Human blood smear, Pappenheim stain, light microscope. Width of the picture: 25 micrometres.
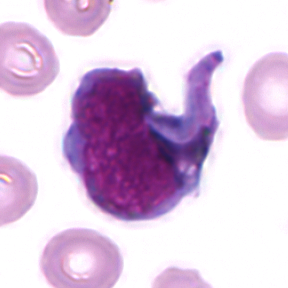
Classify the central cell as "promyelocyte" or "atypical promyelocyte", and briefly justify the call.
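Atypical promyelocyte. Long, narrow cytoplasmic tail extends toward the upper right. Tail pale lilac along its length, ending in a small darker purple tip. A few small clear spots in the pale cytoplasm at lower right, near the base of the tail. Cell outline irregular, not round.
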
